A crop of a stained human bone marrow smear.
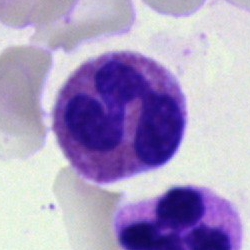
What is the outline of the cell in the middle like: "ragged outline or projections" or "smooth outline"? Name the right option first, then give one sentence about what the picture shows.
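Smooth outline. The cell has a round, smooth outline.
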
